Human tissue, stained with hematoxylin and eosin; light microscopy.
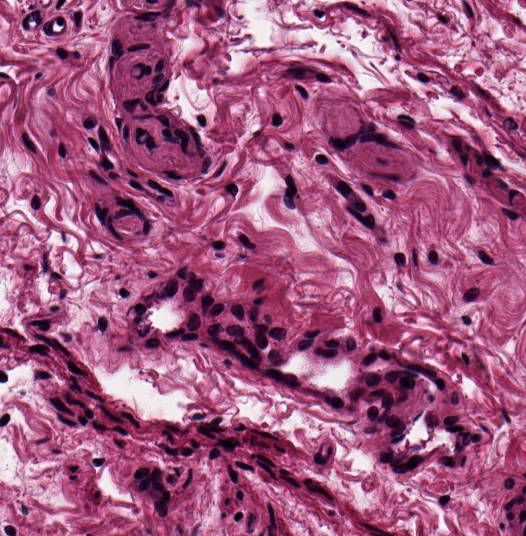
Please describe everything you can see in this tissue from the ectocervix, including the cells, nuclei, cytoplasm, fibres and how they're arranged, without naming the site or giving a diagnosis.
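Collagen: dense, wavy, deep pink fibres fill most of the field. Cell clusters: their cells have dark, oval nuclei with little surrounding cytoplasm. Elsewhere: the collagen holds only sparse, scattered single nuclei. Fat cells: none anywhere in the field.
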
